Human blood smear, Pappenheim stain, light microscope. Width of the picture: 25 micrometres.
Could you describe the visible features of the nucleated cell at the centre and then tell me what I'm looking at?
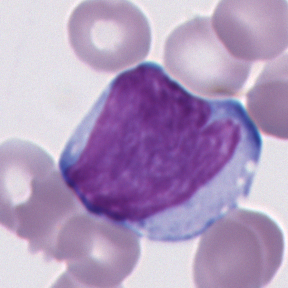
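Starting with the nucleus: it has a deep notch on its right side. Its position is toward the upper left of the cell. Next, the cytoplasm: it lies mainly as a crescent on the lower right of the cell, and its colour is pale blue. Last, the name: this cell is a myeloblast.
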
